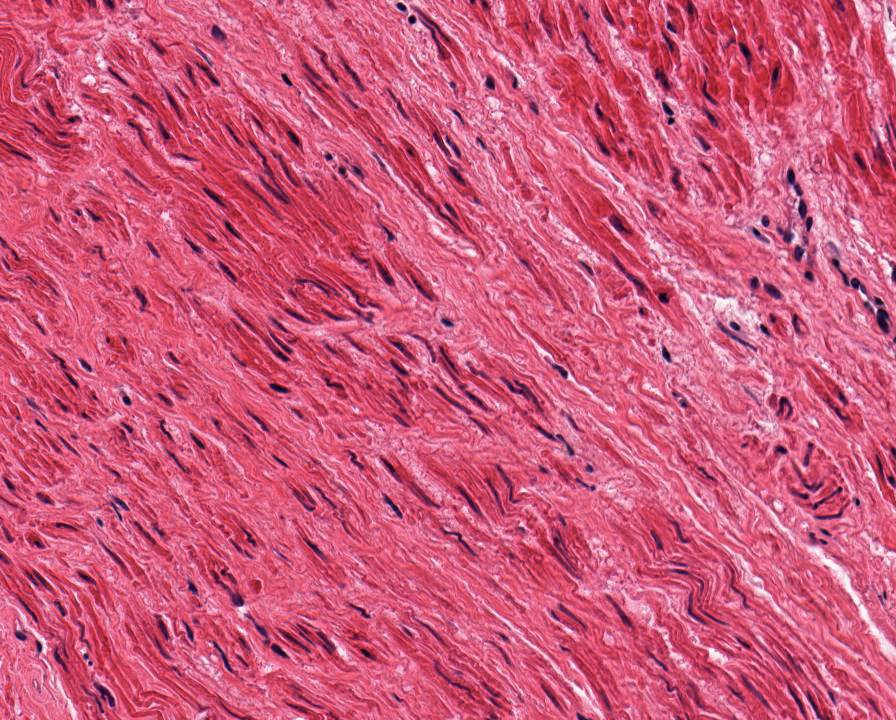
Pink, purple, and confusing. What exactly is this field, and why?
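Fibromuscular stroma fills the field, its fibres and nuclei streaming from upper left to lower right. Deep red smooth muscle bundles alternate with paler pink collagen fibres; the muscle nuclei are dark, elongated and cigar-shaped, lying along the fibres. No epithelium or glands appear.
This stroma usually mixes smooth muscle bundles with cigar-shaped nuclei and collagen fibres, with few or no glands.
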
